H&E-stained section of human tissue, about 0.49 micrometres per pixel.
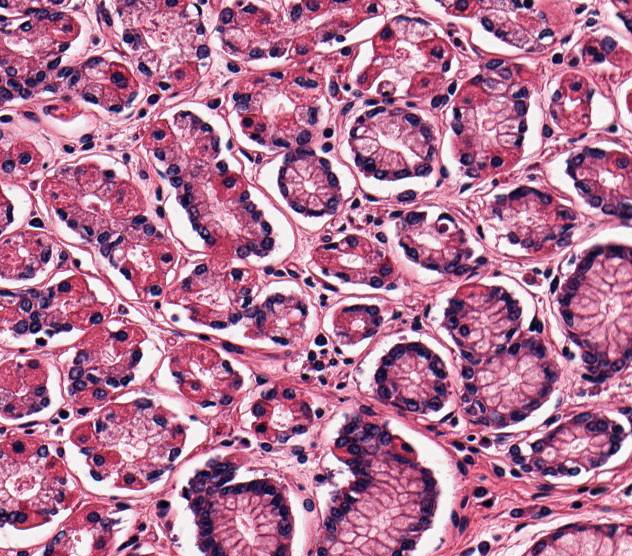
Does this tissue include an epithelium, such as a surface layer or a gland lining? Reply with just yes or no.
Yes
